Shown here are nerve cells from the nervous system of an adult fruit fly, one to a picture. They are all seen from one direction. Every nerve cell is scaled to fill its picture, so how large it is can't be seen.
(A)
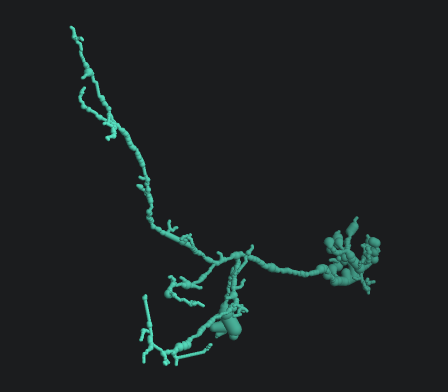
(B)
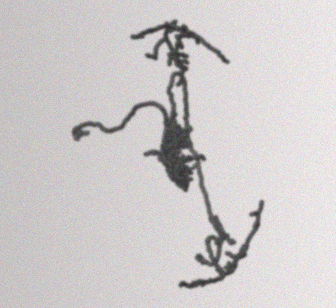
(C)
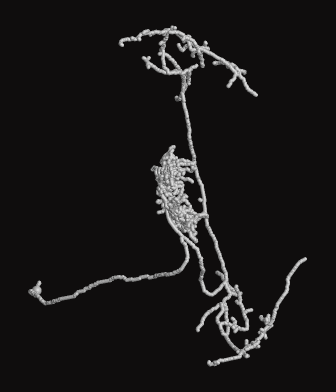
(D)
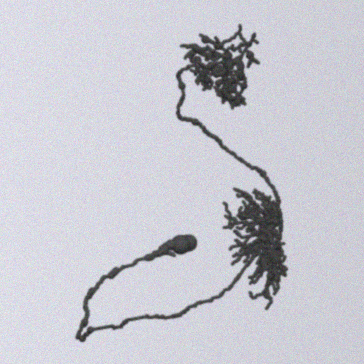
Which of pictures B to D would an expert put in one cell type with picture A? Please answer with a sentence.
None of them is of the same cell type.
